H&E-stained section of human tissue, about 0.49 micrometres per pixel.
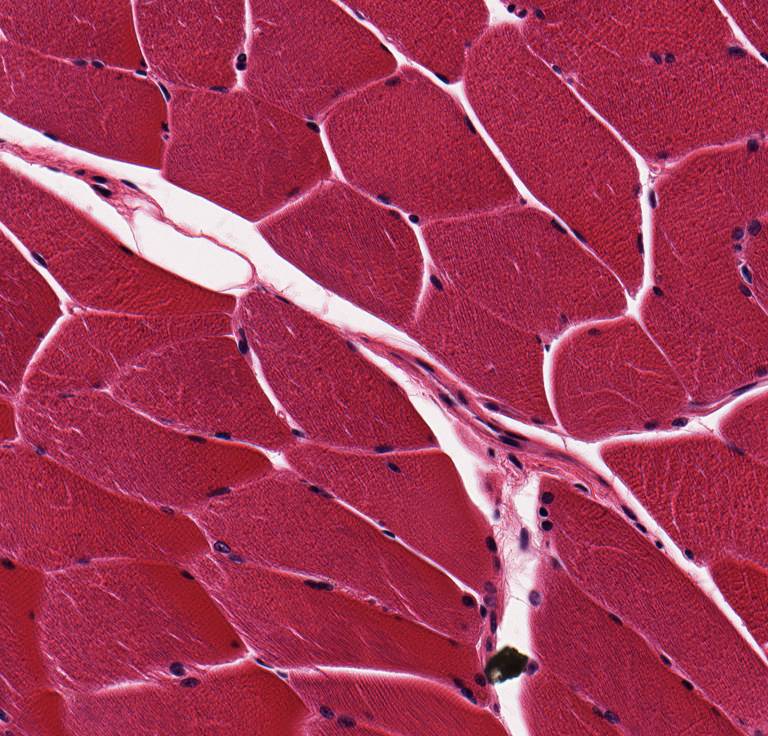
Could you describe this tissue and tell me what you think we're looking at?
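Closely packed polygonal muscle fibres, cut transversely or obliquely, fill the field. Their nuclei are flattened and lie at the edges of the fibres. A band of perimysial connective tissue crosses the field diagonally from the upper left toward the lower right. No fat cells are present. The tissue is skeletal muscle.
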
